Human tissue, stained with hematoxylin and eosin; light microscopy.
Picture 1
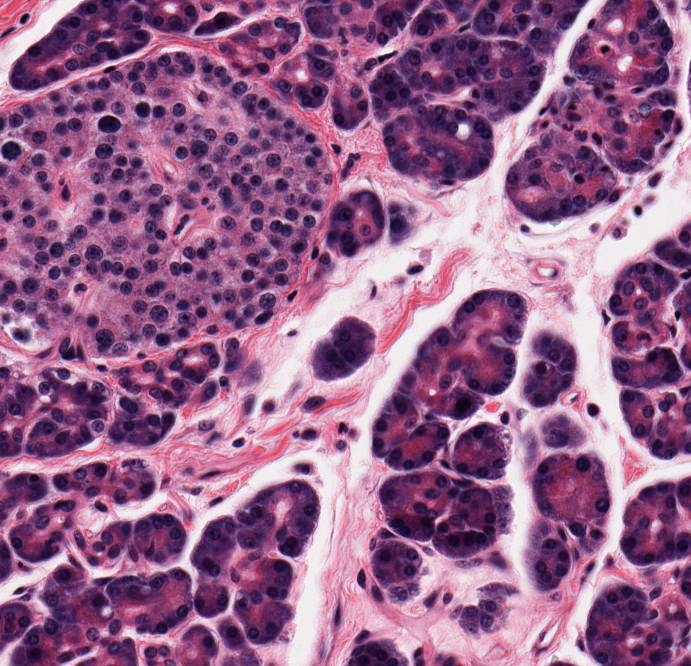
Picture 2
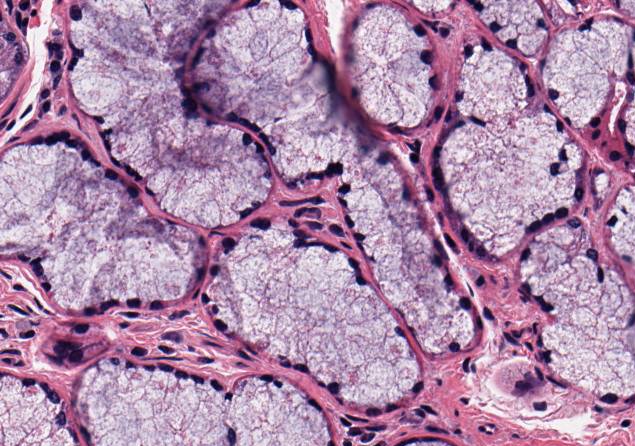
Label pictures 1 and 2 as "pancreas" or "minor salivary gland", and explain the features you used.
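Right, so the pancreas is in picture 1, and picture 2 holds the minor salivary gland. First, in picture 1, a large rounded cluster of paler cells sits in the upper left, set off by a thin pink fibrous rim.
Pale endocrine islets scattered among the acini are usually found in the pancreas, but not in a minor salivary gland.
Everything else there is closely packed acini grouped into lobules, their cells deep purple at the base and paler pink toward the apex, with round nuclei sitting basally. Picture 2 is another matter: its cluster cells have abundant pale grey-violet cytoplasm with a fine, foamy, net-like texture. Their nuclei are small, dark and flattened against the outer edge of each cluster, and I see no obvious open lumina in the centres.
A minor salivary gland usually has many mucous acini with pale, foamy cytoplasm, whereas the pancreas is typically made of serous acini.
The pink septa, thickest toward the lower left, carry scattered spindle-shaped nuclei.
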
